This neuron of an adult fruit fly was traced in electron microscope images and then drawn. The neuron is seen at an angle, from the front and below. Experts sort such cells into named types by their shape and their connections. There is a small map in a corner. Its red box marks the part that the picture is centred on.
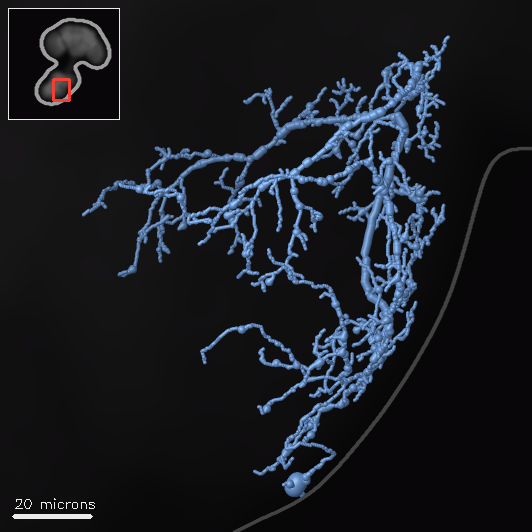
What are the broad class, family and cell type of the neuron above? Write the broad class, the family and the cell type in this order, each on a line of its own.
nerve-cord intrinsic neuron
hemilineage 13A
IN13A025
